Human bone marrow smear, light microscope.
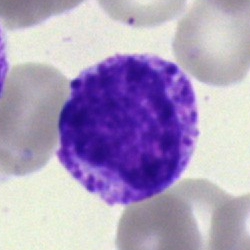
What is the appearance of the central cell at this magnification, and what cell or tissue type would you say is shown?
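The outline catches my eye: round, but slightly bumpy where granules sit at the margin. Coarse dark purple granules are scattered in the cytoplasm, mostly along that edge. The chromatin is coarse and clumped, dark patches with paler gaps. Cytoplasm is scanty, clearest as a pale lilac crescent at the lower left. It's a basophil.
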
